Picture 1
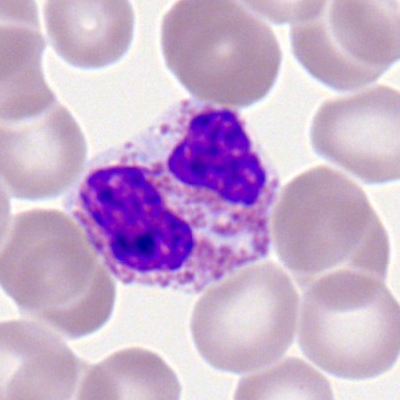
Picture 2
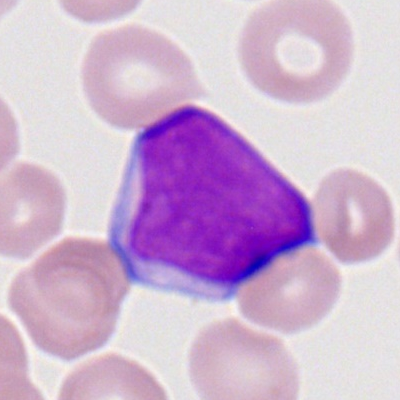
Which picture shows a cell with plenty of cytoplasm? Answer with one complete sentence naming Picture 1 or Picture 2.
In picture 1, a wide area of cytoplasm encircles the nucleus.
